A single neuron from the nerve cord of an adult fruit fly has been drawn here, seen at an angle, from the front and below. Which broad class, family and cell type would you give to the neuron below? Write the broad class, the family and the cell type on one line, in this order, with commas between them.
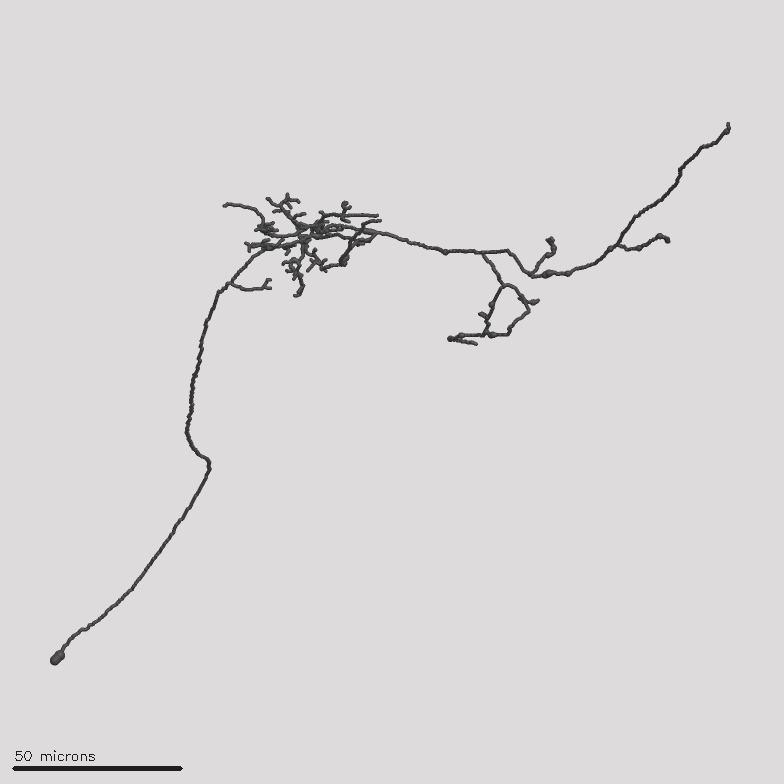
nerve-cord intrinsic neuron, hemilineage 06A, IN06A138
